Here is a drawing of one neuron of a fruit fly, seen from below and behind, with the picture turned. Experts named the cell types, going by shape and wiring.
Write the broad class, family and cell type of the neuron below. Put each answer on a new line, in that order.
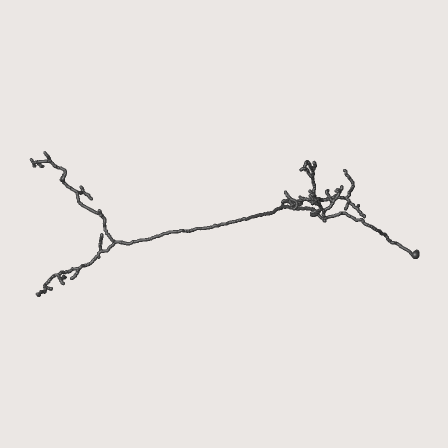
central-brain intrinsic neuron
hemilineage FLAa2
SMP738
